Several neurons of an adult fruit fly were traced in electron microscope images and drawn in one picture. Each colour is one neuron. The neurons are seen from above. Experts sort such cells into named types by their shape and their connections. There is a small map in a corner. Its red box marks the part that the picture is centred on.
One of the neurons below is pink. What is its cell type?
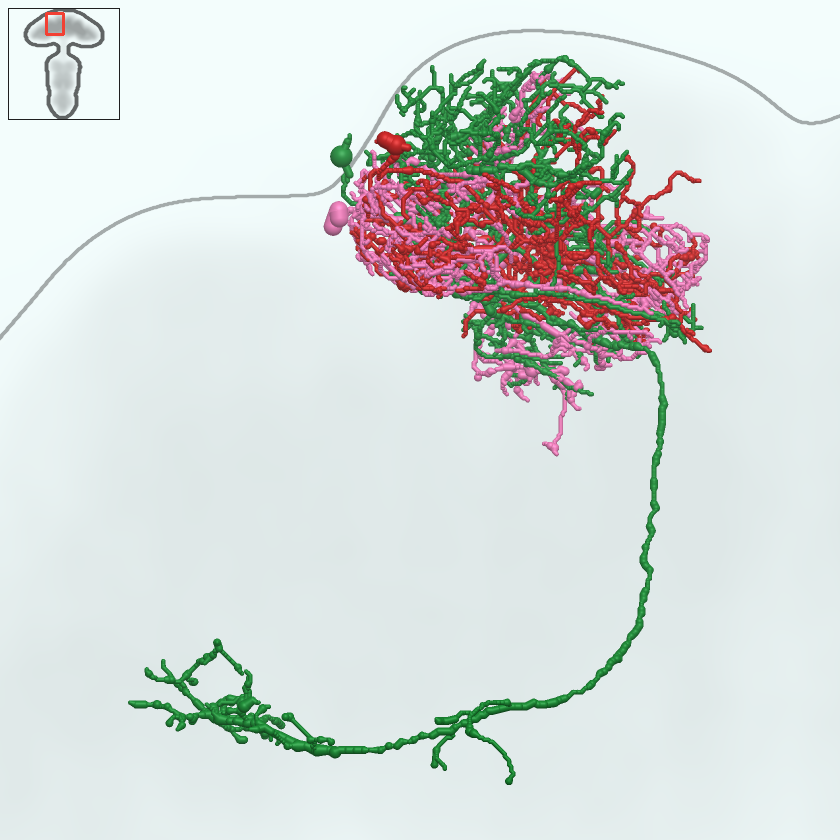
vLN25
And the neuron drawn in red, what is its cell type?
lLN2R_a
